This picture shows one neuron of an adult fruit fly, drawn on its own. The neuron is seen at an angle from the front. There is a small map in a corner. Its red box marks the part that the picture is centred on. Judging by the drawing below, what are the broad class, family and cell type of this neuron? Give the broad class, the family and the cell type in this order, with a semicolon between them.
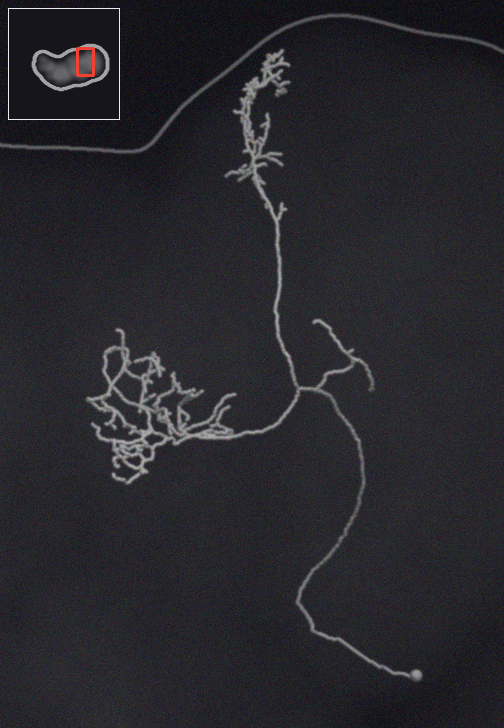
central-brain intrinsic neuron; hemilineage LALv1_dorsal; FB1B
